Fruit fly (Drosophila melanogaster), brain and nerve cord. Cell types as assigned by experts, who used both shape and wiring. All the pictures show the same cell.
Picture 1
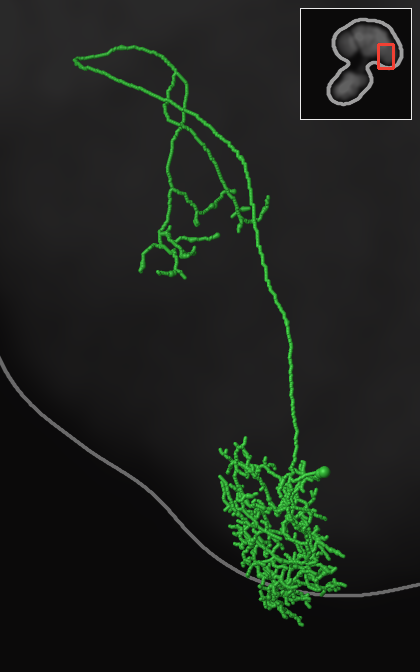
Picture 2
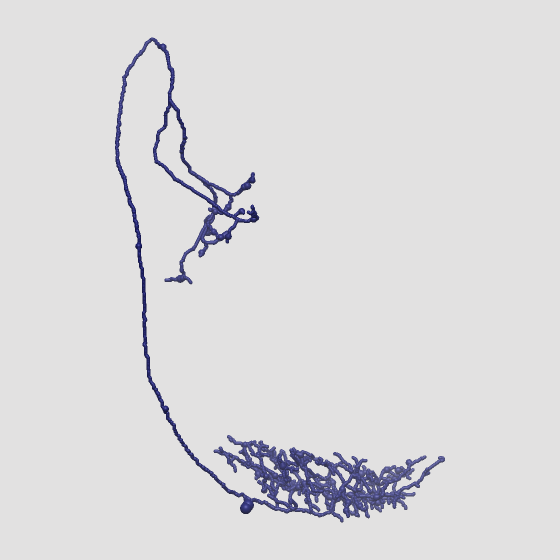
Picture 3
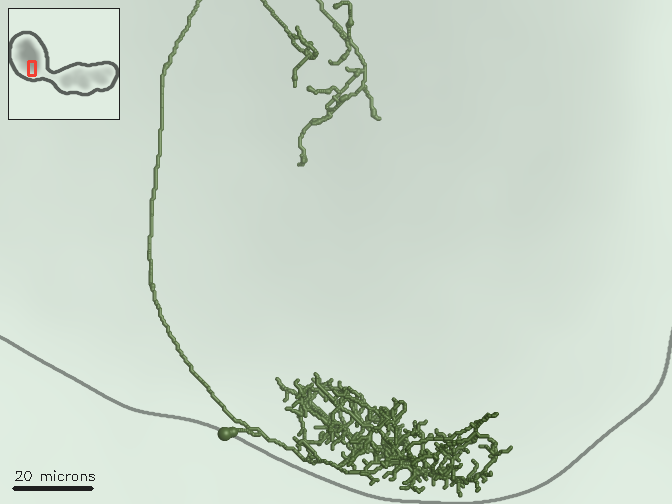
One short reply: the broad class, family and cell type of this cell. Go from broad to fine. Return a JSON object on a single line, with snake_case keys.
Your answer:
{"broad_class": "optic-lobe intrinsic neuron", "family": "MeLo", "cell_type": "MeLo2"}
